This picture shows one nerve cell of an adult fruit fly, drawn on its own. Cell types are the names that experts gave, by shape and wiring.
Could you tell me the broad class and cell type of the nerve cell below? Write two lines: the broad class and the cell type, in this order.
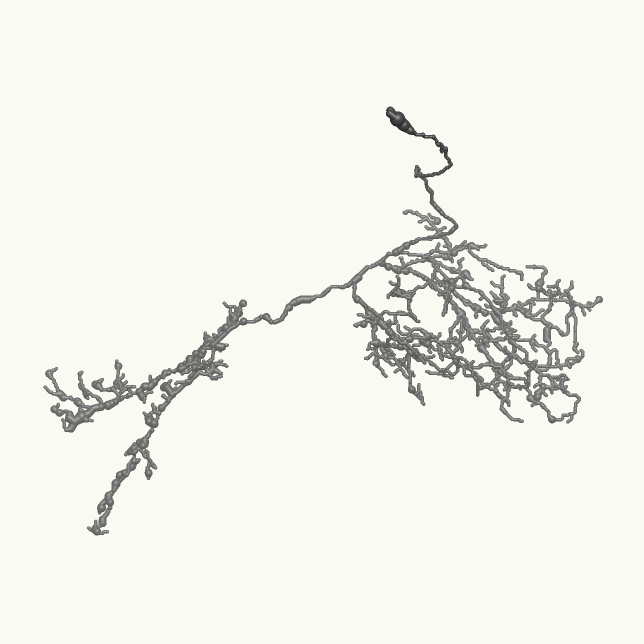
central-brain intrinsic neuron
LAL173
